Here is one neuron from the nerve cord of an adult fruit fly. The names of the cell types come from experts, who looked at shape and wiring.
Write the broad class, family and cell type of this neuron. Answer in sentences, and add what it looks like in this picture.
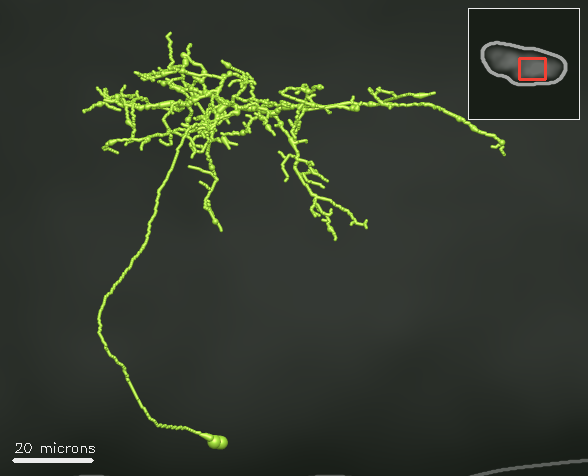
This is a nerve-cord intrinsic neuron. The family is hemilineage 00A. It is of cell type IN00A054. By the scale bar it is about 110 microns wide in this view. The picture shows dozens of branch ends.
